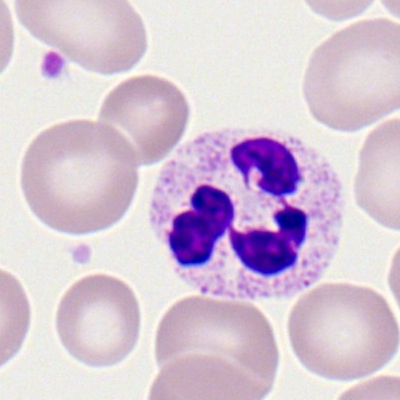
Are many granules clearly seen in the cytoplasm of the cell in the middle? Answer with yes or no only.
Yes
